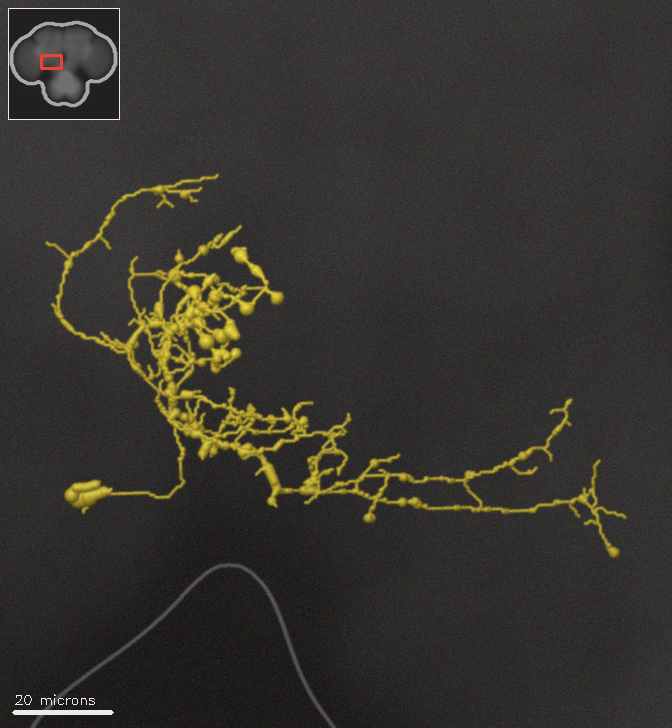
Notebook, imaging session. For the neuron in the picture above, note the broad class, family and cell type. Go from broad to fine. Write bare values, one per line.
central-brain intrinsic neuron
hemilineage WEDa1
CB1065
